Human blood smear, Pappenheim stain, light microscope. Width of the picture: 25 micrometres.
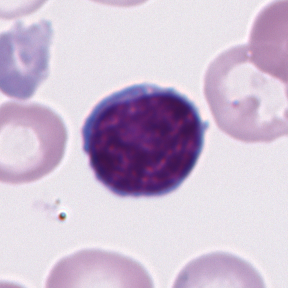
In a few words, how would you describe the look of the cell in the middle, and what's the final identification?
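Notice how little cytoplasm there is: only a thin rim around the nucleus. That rim is blue and shows no visible granules. Inside the nucleus, the chromatin is coarsely clumped. What you are looking at is a typical lymphocyte.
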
